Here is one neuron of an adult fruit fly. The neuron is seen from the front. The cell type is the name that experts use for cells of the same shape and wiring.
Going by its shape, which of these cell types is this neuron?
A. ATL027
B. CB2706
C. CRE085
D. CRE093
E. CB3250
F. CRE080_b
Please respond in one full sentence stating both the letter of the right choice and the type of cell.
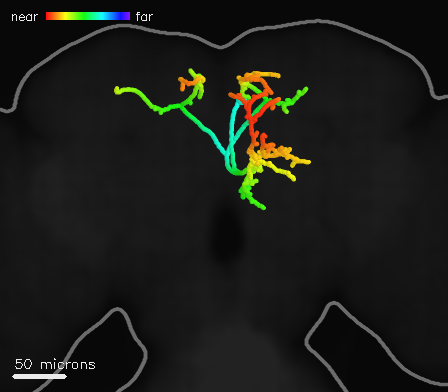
Under cell type, the neuron is listed as CB3250, option E.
